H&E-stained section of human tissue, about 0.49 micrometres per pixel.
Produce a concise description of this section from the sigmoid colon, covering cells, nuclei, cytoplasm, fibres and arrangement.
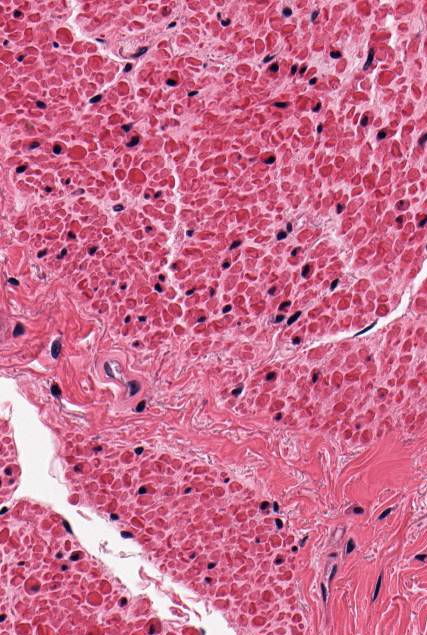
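What strikes me first is muscle fibres cut in cross-section over most of the field, closely packed small round-to-polygonal eosinophilic profiles. Only a minority hold a nucleus, small, dark and round to oval. Pale pink wavy collagen bands divide the muscle into bundles; the broadest crosses the lower middle. I find no epithelium or glands anywhere.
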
